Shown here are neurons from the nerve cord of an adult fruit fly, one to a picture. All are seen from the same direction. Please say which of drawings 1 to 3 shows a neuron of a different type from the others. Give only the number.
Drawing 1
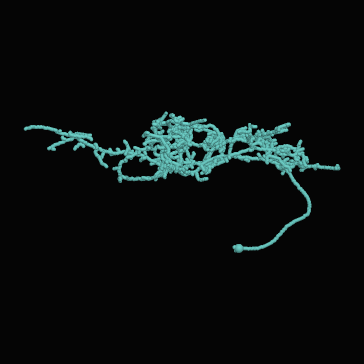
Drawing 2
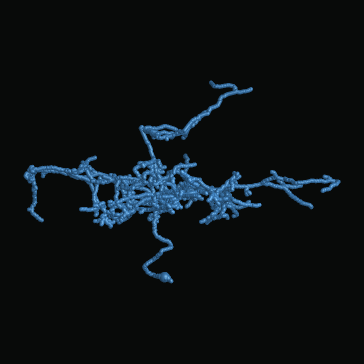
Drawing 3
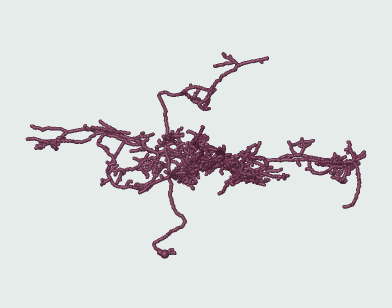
1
